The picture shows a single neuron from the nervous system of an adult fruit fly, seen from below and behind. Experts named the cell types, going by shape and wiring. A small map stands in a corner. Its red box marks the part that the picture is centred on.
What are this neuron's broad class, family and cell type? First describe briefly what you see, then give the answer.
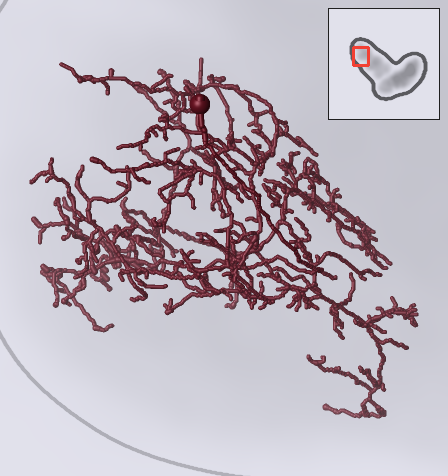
The cell body is at the top of the picture. The picture shows more than a hundred branch ends. Its broad class is nerve-cord intrinsic neuron. Its family is hemilineage 13B. It is of cell type IN13B017.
